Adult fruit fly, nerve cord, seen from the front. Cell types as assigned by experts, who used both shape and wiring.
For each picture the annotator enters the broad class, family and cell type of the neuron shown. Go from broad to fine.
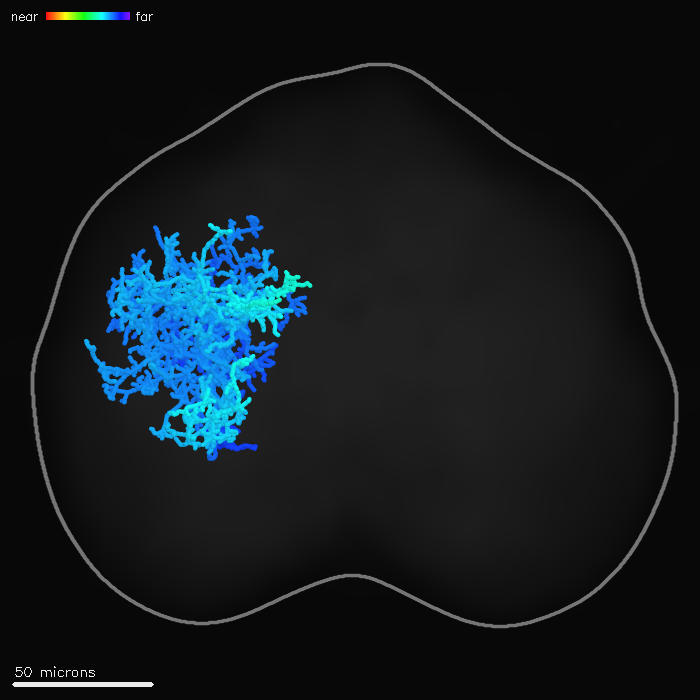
nerve-cord intrinsic neuron; hemilineage 13A; IN13A009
